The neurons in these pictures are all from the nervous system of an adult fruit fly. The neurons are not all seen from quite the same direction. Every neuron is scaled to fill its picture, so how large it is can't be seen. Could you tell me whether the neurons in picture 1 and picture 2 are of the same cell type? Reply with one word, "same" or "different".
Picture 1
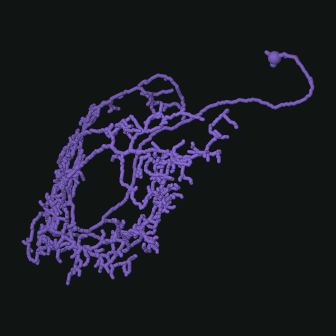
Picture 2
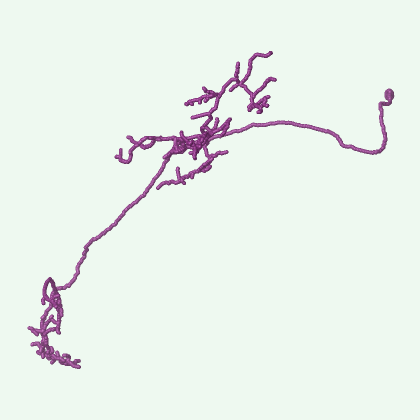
different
